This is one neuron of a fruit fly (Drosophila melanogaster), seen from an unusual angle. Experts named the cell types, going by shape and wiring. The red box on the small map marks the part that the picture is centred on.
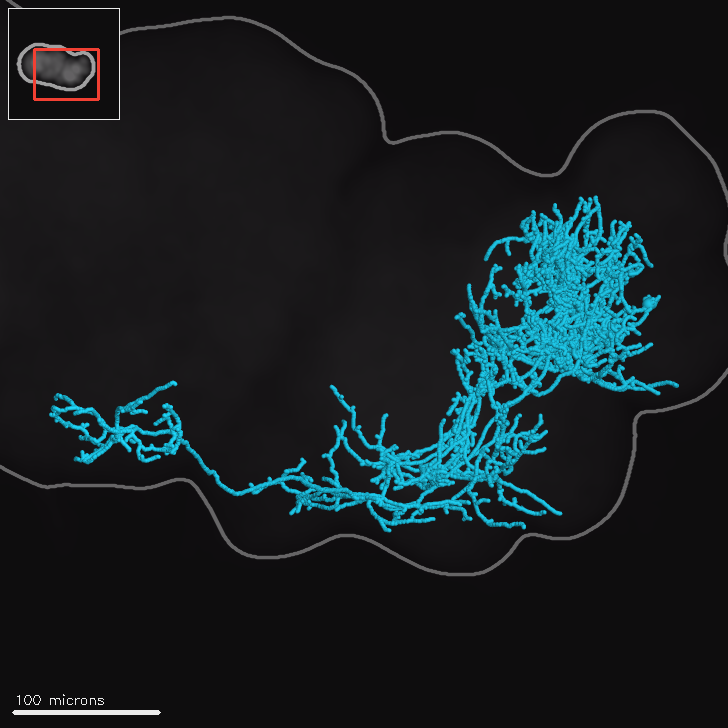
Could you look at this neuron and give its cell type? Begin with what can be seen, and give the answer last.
By the scale bar it is about 450 microns wide in this view. The picture shows dozens of branch ends. This is an ascending neuron. Its cell type is AN05B005.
